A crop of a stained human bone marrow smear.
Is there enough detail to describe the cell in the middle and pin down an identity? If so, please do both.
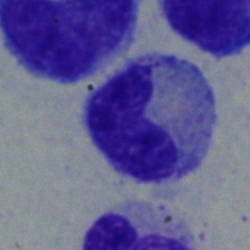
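The cell in the middle has a round outline. Its nucleus is indented, with the notch facing the upper right. The nucleus sits in the left part of the cell, while the cytoplasm is gathered on the right. The chromatin is dense and stains deep purple. This is a band neutrophil.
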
